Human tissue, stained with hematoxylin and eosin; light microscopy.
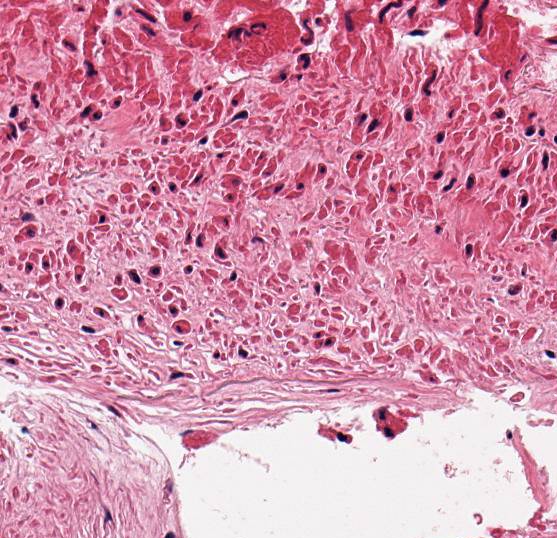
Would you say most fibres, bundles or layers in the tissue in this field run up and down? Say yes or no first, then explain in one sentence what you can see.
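No. The tissue is layered, with deeply red cells at the top, a paler loosely arranged cellular zone in the middle, and a fibrous band above an empty space at the bottom.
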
